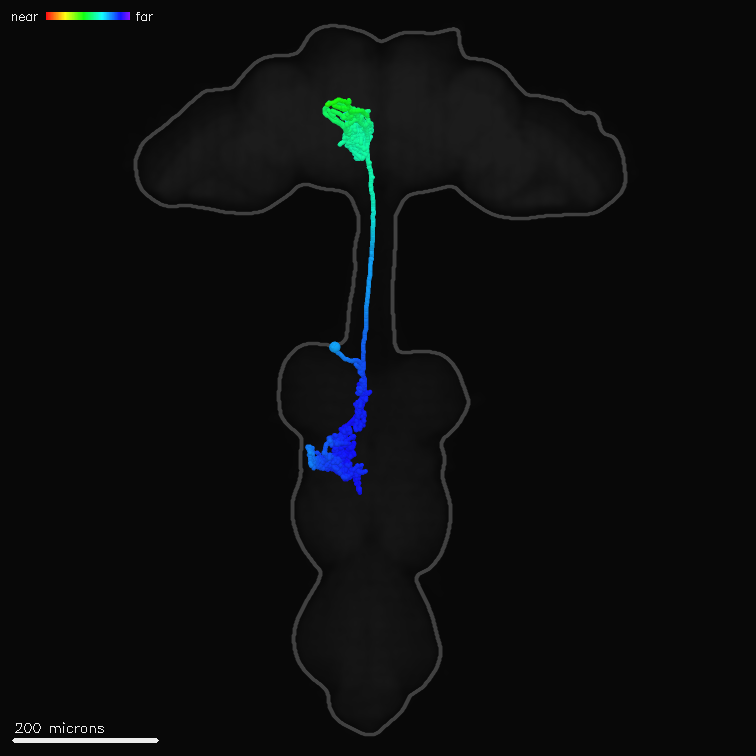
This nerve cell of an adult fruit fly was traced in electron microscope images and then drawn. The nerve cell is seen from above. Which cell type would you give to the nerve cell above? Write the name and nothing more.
AN17A076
